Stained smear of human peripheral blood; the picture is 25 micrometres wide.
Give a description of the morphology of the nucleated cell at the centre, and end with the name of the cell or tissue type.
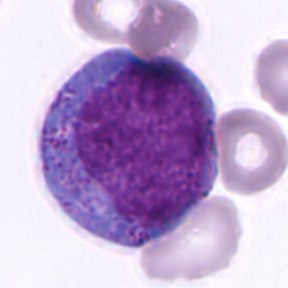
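Let me see: the outline is round and smooth. The nucleus sits off-centre, toward the right, so the widest band of cytoplasm is left on the left side. Its chromatin looks finely stippled, not clumped into dark blocks. And the cytoplasm stains blue. So what I have here is a promyelocyte.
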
